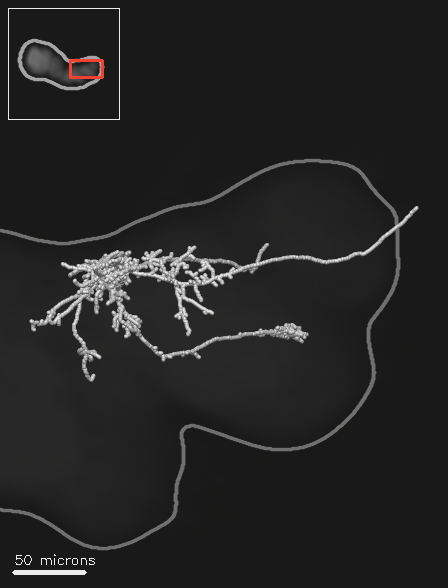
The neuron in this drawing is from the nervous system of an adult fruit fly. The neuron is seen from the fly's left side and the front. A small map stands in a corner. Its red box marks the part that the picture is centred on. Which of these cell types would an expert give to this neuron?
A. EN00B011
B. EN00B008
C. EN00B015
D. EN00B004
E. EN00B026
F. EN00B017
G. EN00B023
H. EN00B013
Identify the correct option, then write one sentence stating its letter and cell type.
The neuron is EN00B017 in cell type, which is option F.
